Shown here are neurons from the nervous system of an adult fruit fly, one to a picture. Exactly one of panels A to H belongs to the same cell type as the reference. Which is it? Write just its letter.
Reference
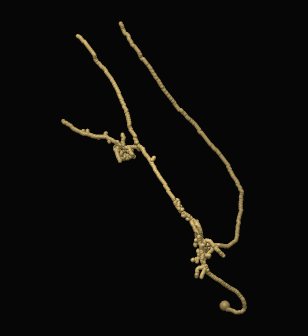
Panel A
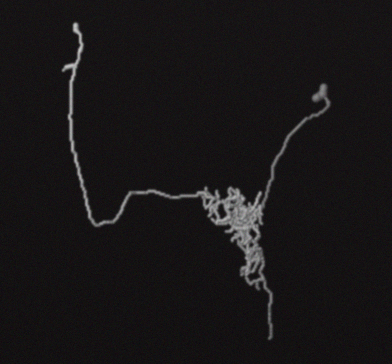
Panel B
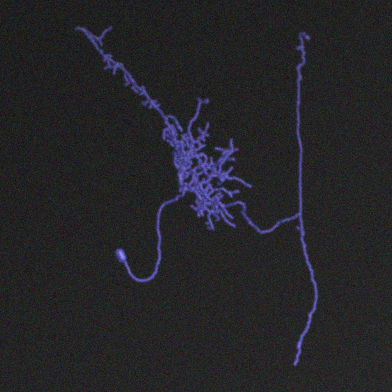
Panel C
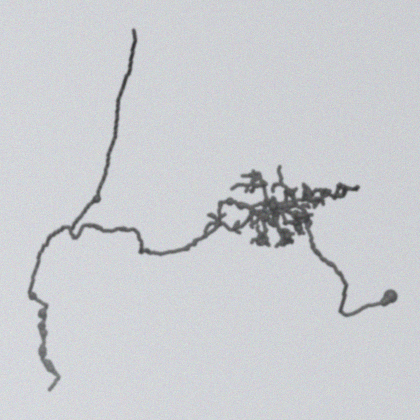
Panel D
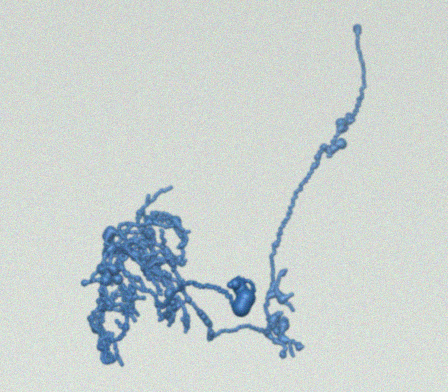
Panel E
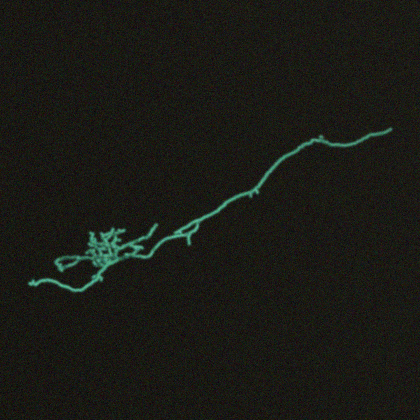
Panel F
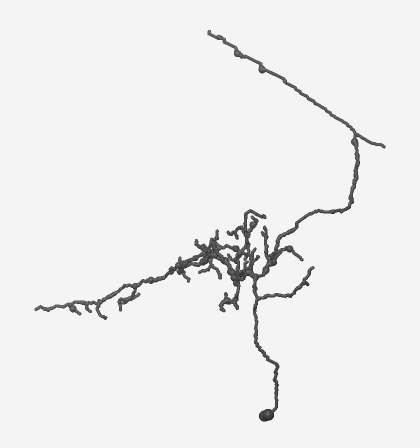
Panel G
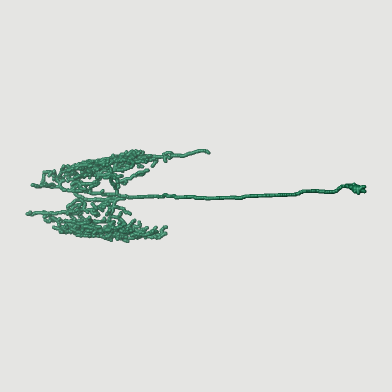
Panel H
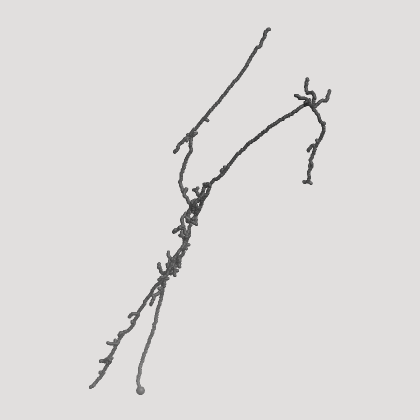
H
